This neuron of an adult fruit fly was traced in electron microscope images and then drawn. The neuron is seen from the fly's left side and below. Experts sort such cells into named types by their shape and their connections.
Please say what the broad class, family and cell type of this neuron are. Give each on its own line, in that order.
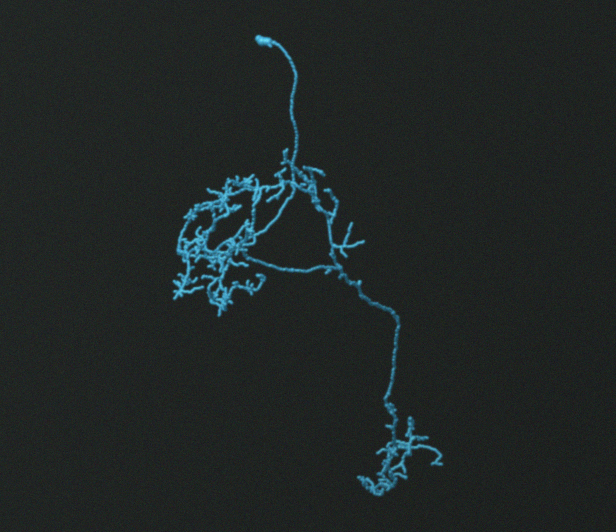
central-brain intrinsic neuron
hemilineage LHl2_ventral
CB1116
